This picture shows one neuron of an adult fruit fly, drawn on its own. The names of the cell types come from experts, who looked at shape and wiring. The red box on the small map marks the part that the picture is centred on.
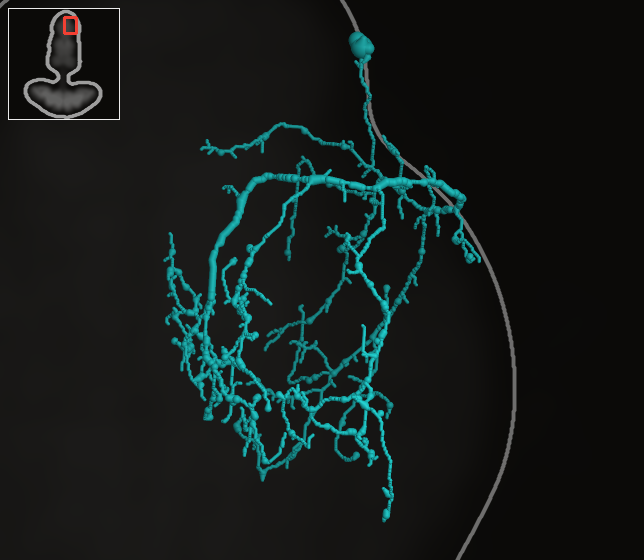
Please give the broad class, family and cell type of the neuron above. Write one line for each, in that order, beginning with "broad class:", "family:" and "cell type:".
broad class: nerve-cord intrinsic neuron
family: hemilineage 13A
cell type: IN13A029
